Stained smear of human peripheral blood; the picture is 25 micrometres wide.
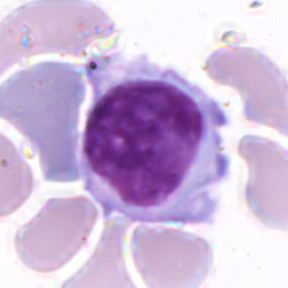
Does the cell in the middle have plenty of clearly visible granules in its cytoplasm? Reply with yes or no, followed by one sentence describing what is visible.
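No. No granules can be seen in the cytoplasm.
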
